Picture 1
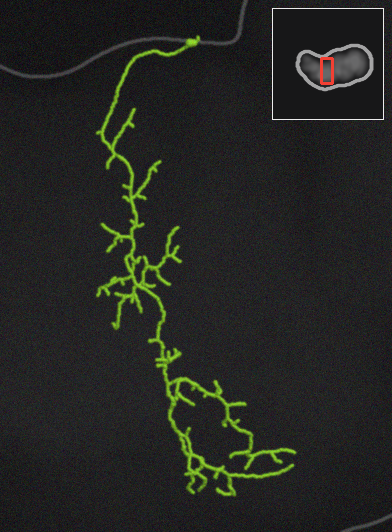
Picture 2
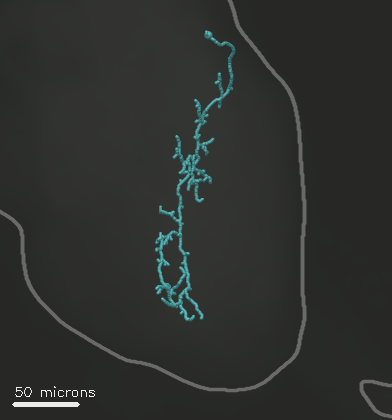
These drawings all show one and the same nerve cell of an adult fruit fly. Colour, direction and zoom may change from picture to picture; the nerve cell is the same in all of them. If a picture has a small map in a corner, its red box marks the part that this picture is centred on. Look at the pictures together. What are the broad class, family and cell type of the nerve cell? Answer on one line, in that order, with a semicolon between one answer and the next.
optic-lobe intrinsic neuron; Cm; Cm10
